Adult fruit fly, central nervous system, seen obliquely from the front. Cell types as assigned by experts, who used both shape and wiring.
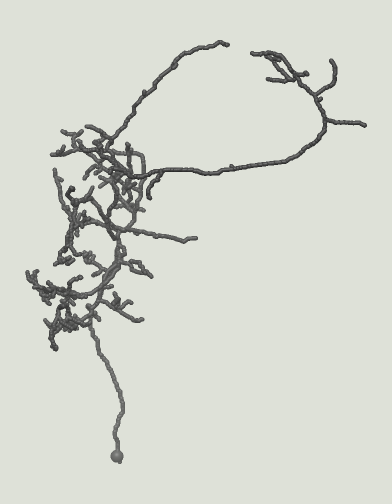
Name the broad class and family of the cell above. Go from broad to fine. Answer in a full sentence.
A central-brain intrinsic neuron of hemilineage VLPl&p2_lateral.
